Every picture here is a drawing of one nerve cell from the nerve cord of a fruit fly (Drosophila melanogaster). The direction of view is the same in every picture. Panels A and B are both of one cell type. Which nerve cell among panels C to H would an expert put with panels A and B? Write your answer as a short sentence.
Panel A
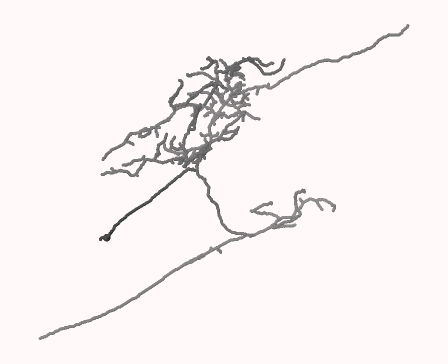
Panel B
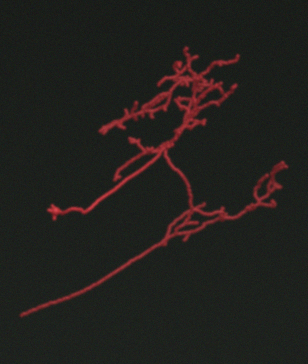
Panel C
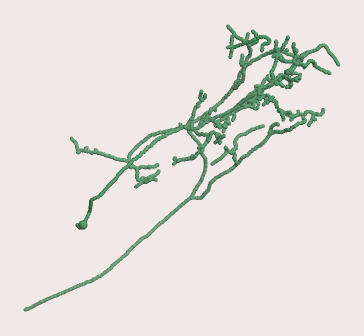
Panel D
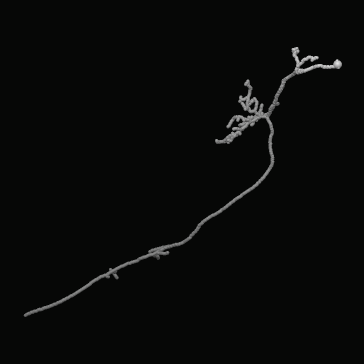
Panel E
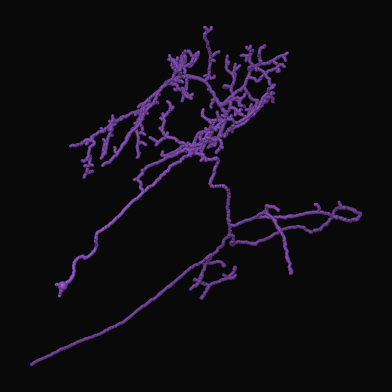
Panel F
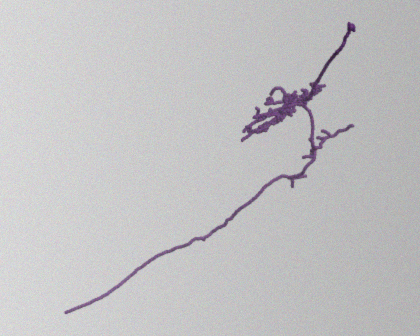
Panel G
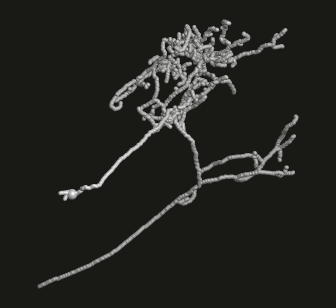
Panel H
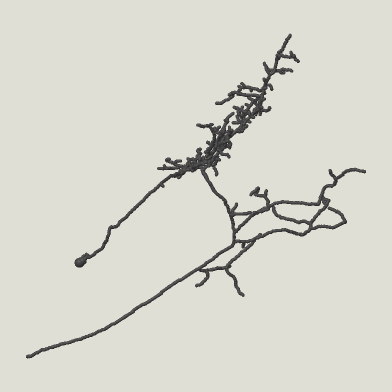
The nerve cell in panel G is of the same cell type.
